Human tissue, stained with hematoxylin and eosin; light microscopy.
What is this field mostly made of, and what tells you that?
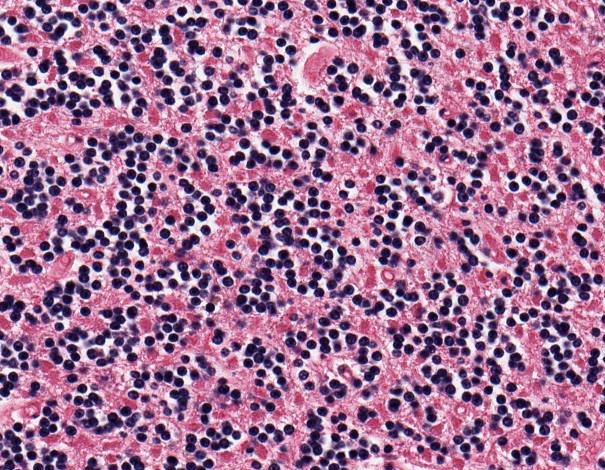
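That's the granular layer of the cerebellum. Small round cells pack the whole field densely and evenly, without forming layers or discrete units. Their nuclei are small, round, dark and closely alike in size, with so little visible cytoplasm they look almost bare.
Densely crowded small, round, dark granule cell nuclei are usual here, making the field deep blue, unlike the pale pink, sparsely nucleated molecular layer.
Irregular islands and strands of pink, finely fibrillary material lie between the cell clusters.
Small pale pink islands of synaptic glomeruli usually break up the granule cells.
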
